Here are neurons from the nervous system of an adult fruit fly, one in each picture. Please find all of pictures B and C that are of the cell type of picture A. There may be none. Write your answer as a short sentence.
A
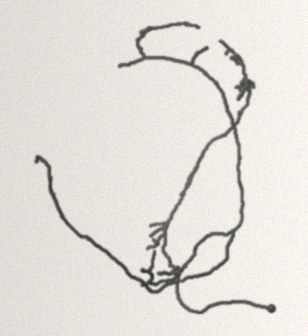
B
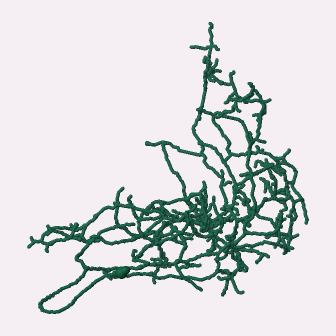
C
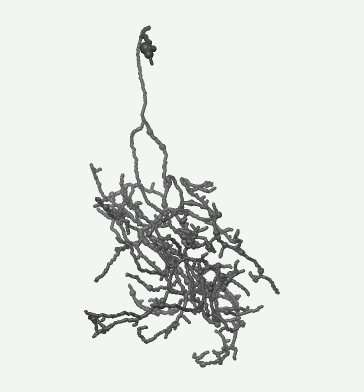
None of them is of the same cell type.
